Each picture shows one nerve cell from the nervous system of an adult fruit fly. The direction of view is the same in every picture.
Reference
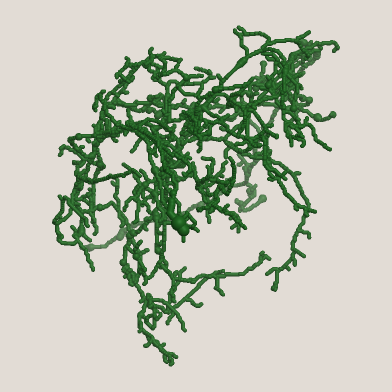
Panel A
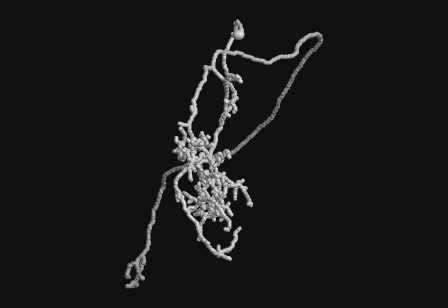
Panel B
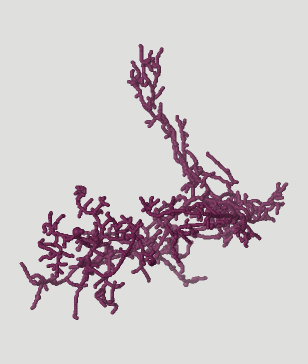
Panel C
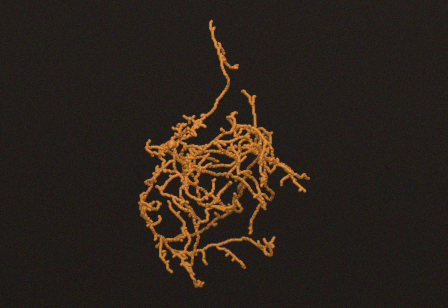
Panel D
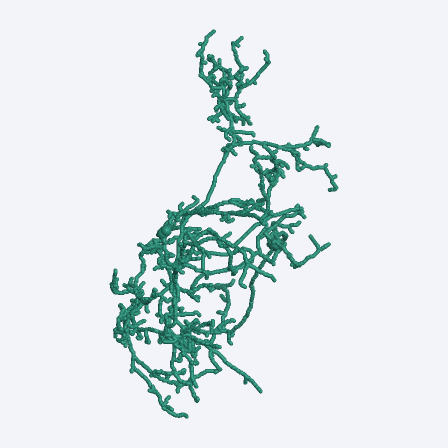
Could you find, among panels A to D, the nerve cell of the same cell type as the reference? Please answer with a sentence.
The nerve cell in panel C is of the same cell type.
